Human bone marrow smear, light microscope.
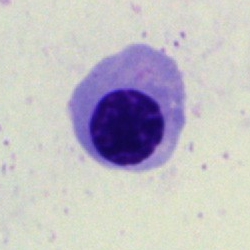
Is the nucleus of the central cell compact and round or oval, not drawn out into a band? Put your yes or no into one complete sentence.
Yes, a single compact round or oval mass makes up the nucleus.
